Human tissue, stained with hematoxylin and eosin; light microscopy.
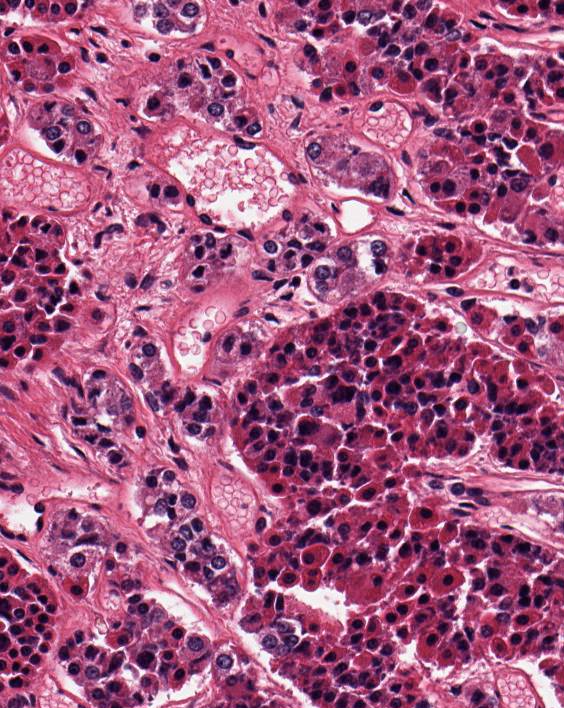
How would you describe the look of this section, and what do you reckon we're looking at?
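First, arrangement: the cells lie in rounded nests and clusters, separated by thin strands of pink connective tissue. Second, cytoplasm: many cells in the lower right cluster have bright red cytoplasm. Third, nuclei: most are round, dark-staining and fairly uniform in size. Fourth, stroma: the pink fibrous stroma between the nests is more abundant on the left side of the field. This section is pituitary.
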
